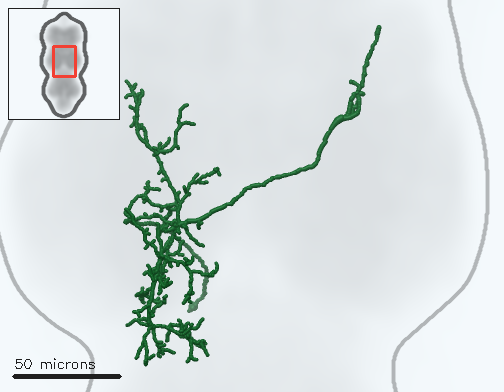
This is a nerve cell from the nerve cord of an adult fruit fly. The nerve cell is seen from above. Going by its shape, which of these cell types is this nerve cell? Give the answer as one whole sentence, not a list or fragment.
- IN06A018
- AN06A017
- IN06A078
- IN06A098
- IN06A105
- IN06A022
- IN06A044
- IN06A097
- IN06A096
The cell type name for this nerve cell is IN06A044.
